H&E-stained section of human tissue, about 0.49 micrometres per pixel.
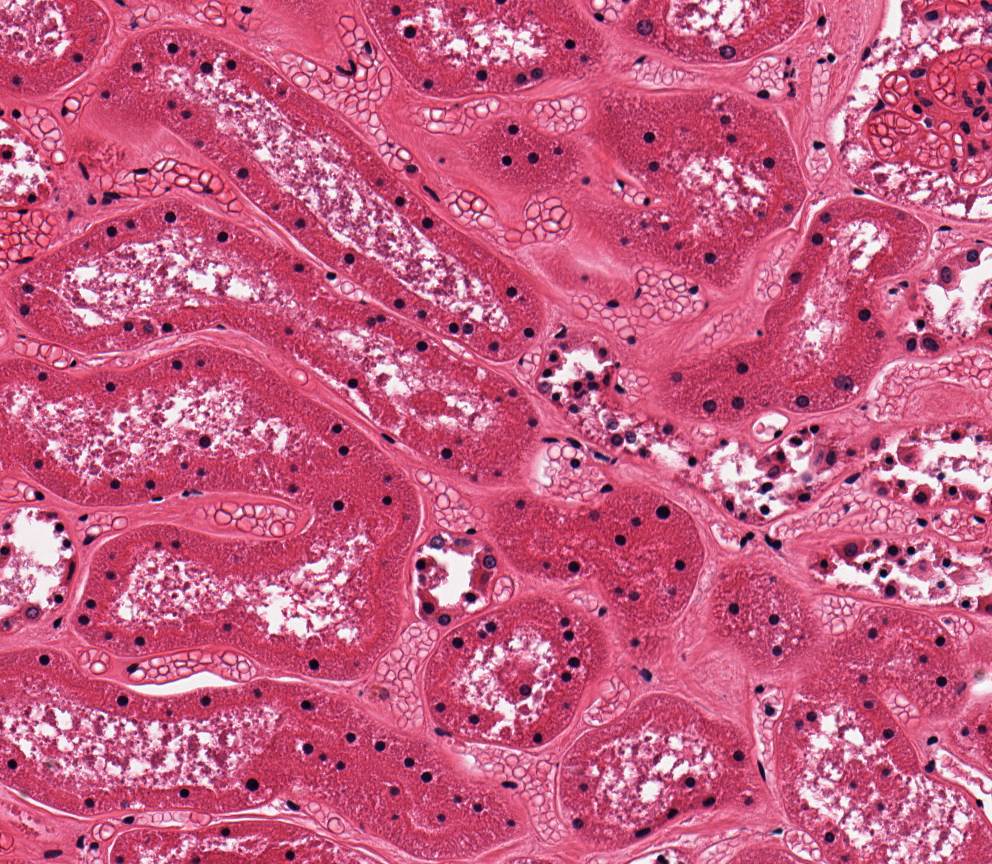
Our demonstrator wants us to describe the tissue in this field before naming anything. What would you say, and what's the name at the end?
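Each tubule has a single lining layer of cells with abundant, deeply eosinophilic, granular cytoplasm. Small, round, dark nuclei sit evenly spaced in one row. Boundaries between neighbouring cells cannot be seen, so the cytoplasm looks like a continuous band. Some tubules on the right hold loose rounded cells with dark nuclei in their lumina. This is renal cortex.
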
